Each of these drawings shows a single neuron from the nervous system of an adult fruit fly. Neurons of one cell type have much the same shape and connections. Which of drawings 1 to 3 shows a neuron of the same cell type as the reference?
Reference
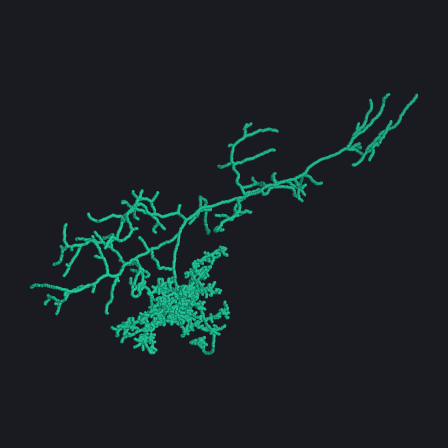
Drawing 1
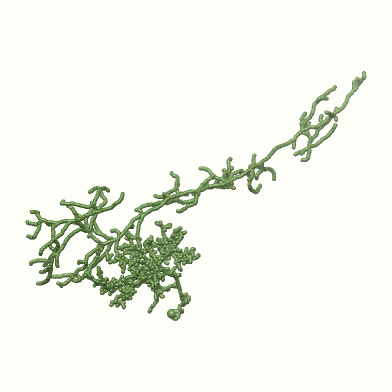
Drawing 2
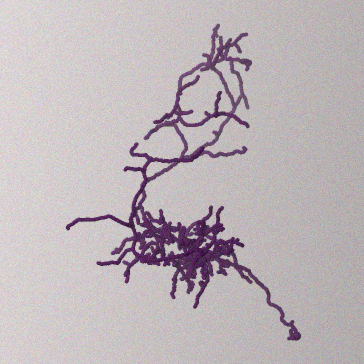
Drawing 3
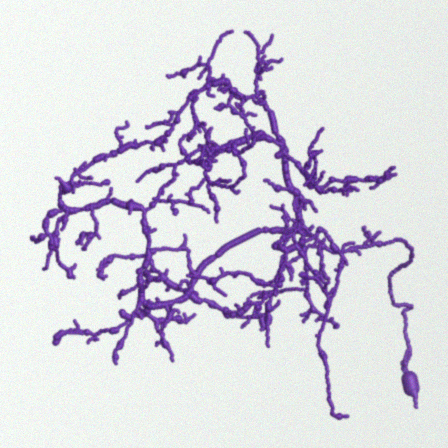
1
